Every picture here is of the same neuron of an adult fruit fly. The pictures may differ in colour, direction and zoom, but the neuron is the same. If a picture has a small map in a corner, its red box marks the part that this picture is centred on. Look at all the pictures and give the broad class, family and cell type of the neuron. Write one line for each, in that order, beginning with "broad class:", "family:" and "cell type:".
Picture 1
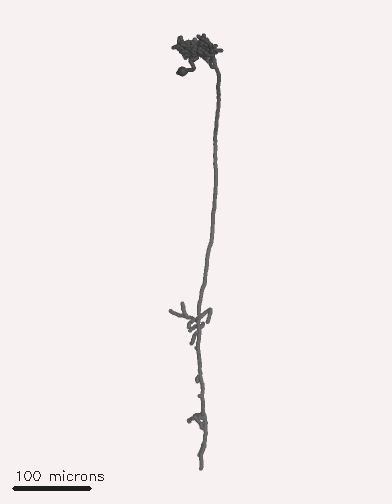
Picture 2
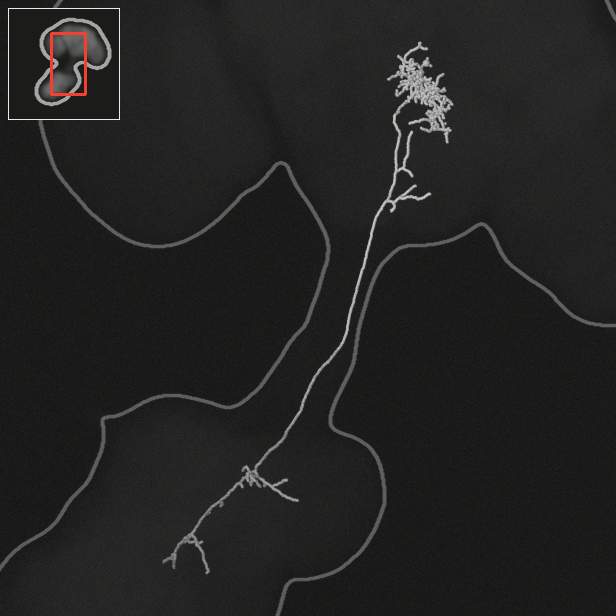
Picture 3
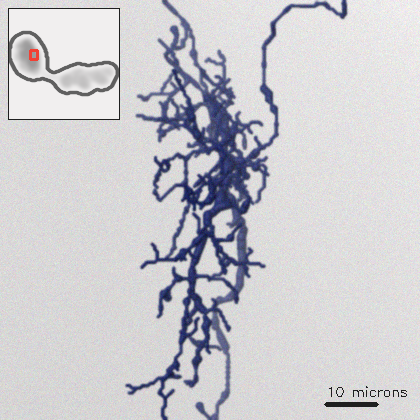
broad class: descending neuron
family: DNp
cell type: DNp41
